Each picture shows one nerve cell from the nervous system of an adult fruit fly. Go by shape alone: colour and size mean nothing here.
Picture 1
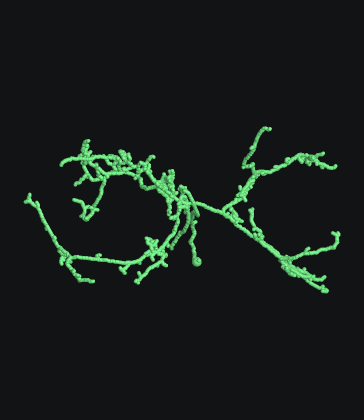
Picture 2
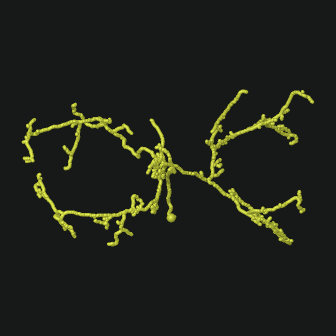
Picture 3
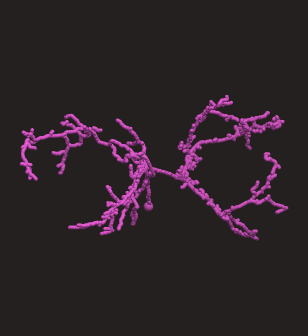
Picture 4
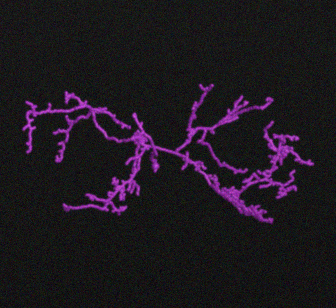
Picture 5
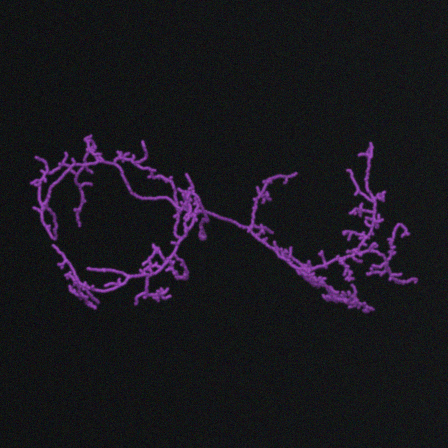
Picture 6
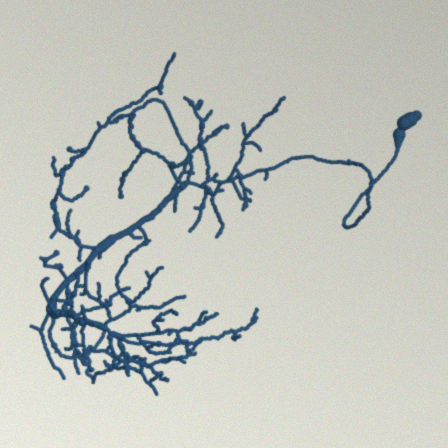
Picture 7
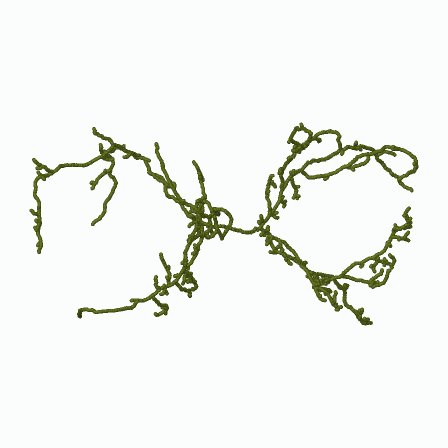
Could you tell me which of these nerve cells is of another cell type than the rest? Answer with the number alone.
6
